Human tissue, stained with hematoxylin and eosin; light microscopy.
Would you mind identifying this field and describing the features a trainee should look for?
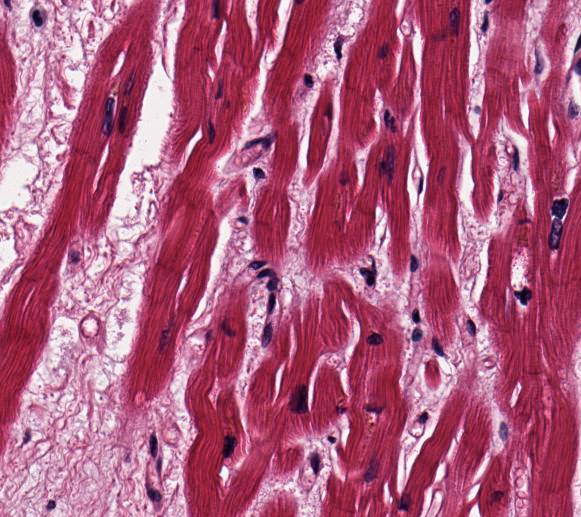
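This field is myocardium. Its muscle fibres branch and join their neighbours, each holding a single oval nucleus set centrally, with fine striations along their length.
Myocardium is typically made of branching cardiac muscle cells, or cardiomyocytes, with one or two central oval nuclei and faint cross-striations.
Between the fibres lies pale, loose, wispy connective tissue, most plentiful along the left edge.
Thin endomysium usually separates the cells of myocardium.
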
